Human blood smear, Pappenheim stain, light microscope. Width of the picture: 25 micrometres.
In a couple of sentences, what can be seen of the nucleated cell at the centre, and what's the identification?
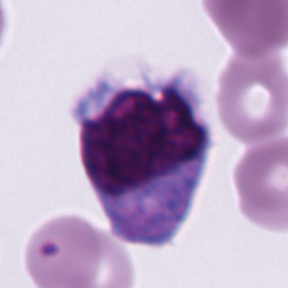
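See how the outline is irregular, broad at the top and narrowing toward the bottom, with fine hair-like projections sticking out from the upper edge. Up there the nucleus fills the space, and its outline is uneven and bumpy. Below it, the cytoplasm forms a pale blue-violet band. So that's a monocyte.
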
